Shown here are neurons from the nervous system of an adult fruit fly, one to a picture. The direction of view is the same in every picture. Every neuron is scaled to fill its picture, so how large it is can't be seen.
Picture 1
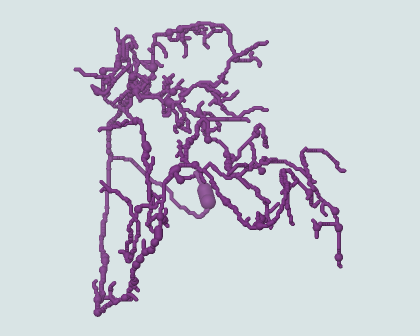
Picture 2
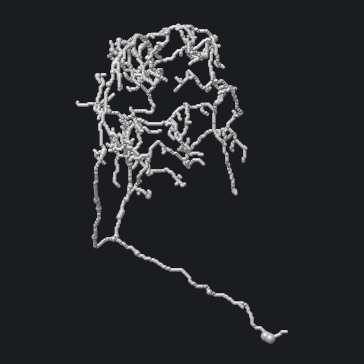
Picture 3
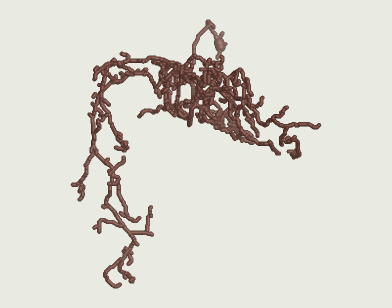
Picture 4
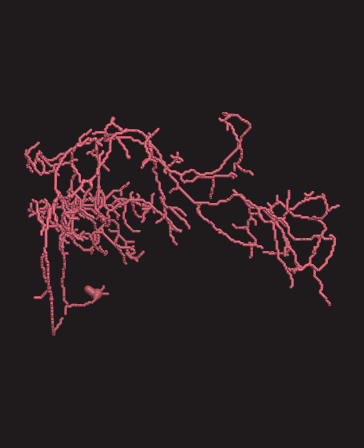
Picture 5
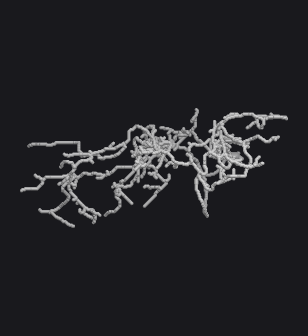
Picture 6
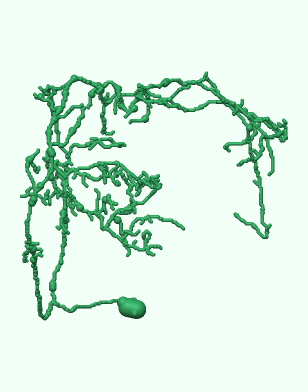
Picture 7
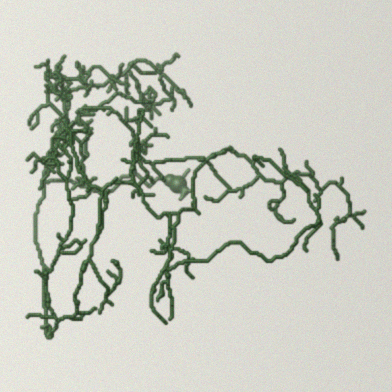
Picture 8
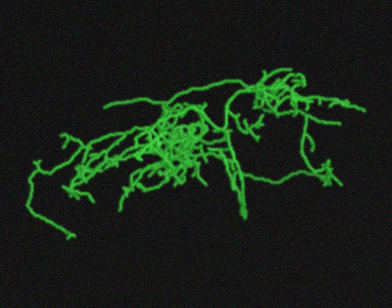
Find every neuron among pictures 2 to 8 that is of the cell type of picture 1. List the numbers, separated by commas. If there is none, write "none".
2, 4, 5, 6, 7, 8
